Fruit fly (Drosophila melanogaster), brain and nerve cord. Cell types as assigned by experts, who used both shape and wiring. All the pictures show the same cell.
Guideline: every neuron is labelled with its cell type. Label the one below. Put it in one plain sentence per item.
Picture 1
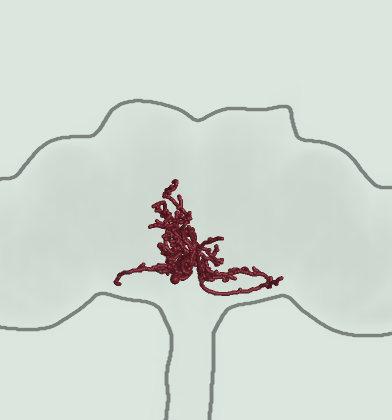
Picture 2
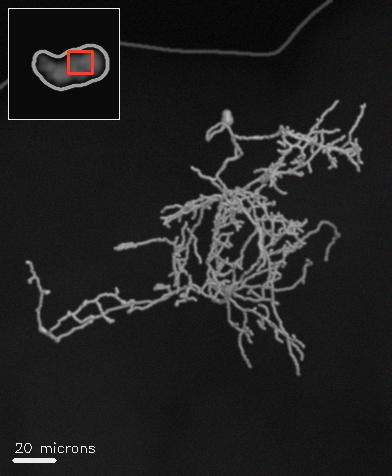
The cell type is PS114.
